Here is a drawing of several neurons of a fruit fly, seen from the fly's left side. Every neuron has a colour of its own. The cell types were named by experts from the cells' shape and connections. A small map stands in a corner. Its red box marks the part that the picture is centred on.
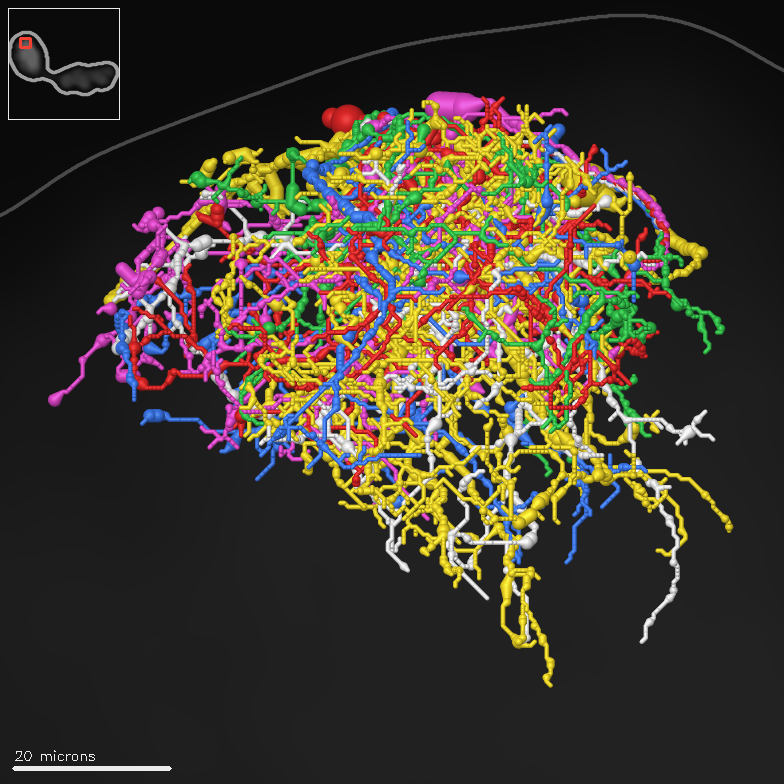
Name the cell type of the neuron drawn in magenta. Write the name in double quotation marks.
"SLP421"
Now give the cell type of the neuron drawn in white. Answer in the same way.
"CB1628"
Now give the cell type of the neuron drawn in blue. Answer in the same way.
"CB1050"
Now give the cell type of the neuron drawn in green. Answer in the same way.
"CB2592"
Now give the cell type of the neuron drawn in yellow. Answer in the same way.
"SLP440"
